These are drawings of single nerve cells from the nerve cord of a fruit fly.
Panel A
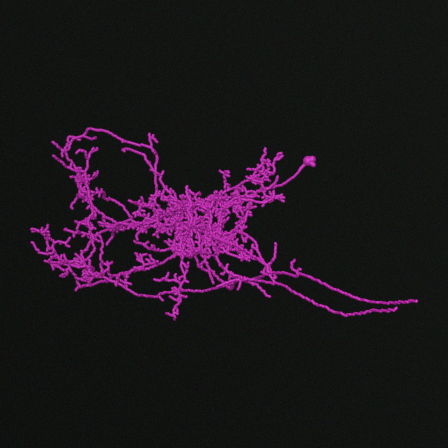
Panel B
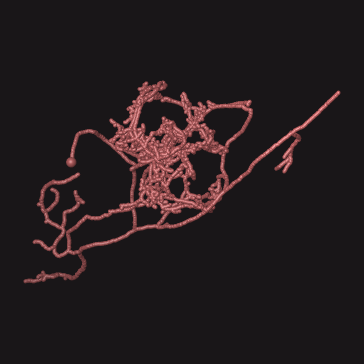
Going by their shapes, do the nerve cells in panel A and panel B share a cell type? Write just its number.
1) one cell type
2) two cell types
2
